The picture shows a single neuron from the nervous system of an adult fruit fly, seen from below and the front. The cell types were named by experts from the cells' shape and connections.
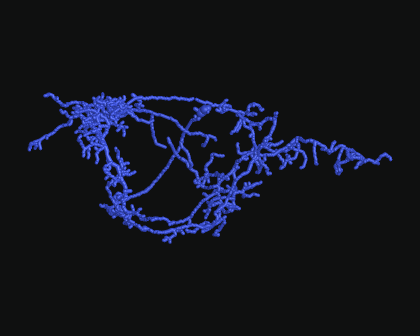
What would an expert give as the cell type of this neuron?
SMP334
